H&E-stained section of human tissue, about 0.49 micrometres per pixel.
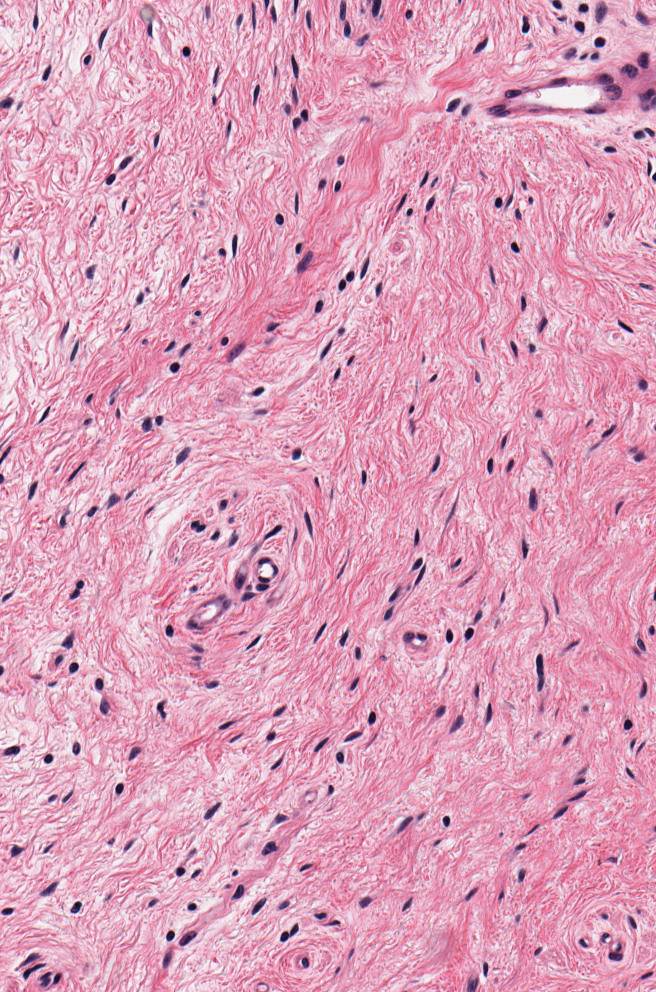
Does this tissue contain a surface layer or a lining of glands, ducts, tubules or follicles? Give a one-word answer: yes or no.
No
